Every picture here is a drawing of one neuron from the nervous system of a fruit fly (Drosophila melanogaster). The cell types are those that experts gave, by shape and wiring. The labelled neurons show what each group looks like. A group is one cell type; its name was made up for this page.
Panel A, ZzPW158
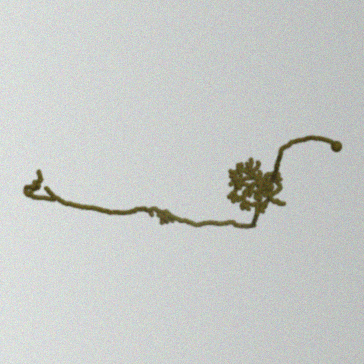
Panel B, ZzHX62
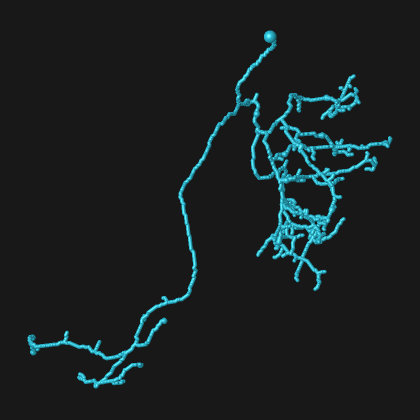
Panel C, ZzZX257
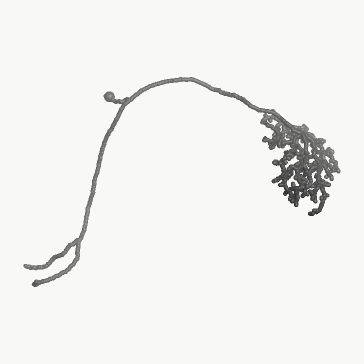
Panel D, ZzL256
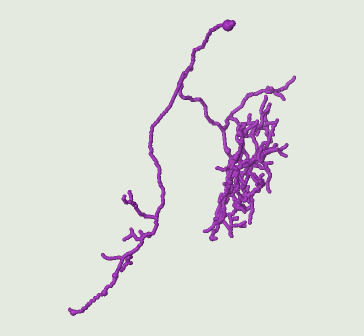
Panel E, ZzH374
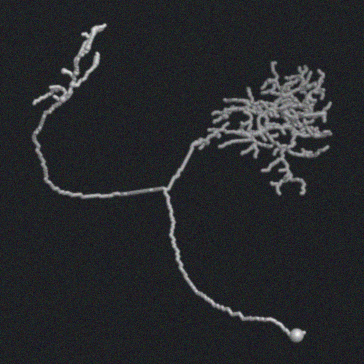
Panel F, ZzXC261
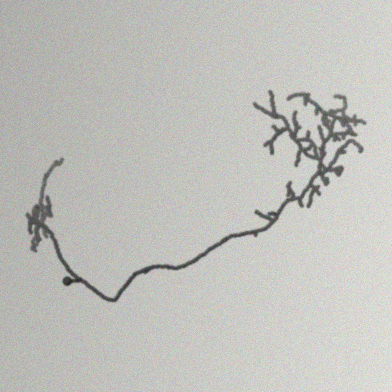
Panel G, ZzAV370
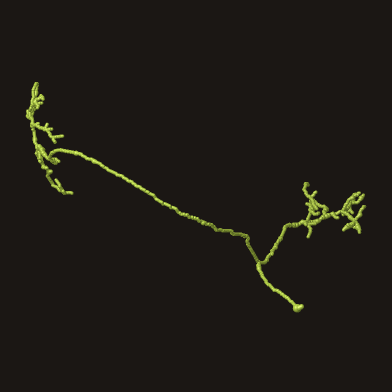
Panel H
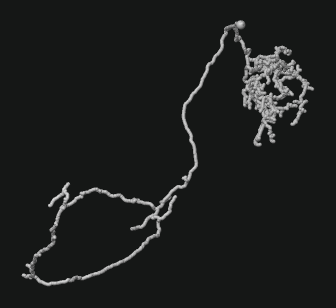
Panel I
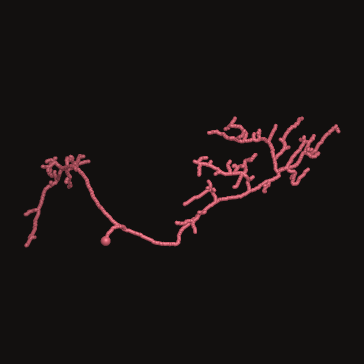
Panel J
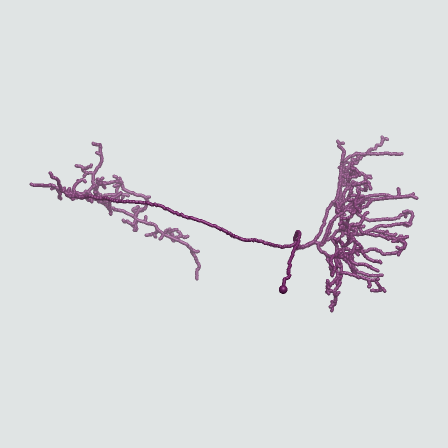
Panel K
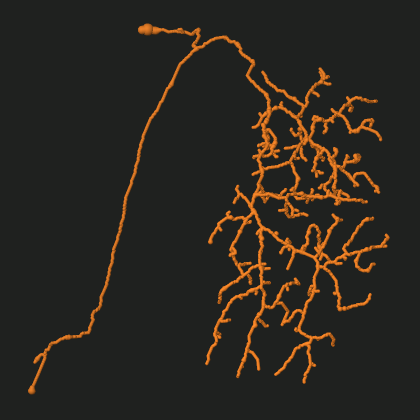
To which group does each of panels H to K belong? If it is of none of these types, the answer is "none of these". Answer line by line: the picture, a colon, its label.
H: ZzHX62
I: ZzXC261
J: none of these
K: ZzZX257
